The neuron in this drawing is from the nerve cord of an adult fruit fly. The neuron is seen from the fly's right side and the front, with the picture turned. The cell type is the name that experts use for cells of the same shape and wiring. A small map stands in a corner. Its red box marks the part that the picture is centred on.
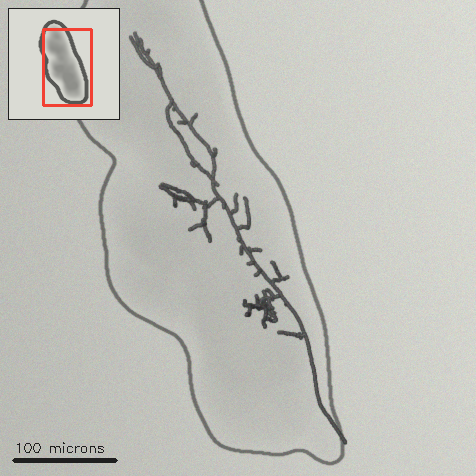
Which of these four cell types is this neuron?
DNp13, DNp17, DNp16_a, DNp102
DNp102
